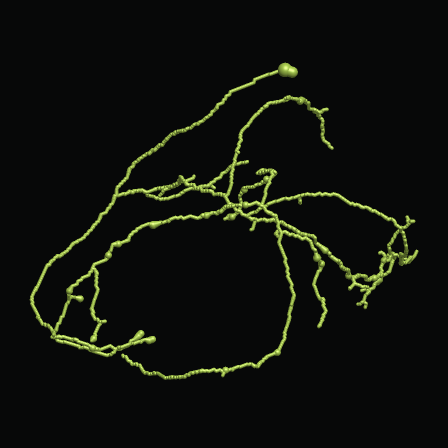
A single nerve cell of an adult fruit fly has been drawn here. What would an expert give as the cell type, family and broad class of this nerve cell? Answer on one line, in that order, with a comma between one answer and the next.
LHPV5b1, hemilineage DL1_dorsal, central-brain intrinsic neuron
